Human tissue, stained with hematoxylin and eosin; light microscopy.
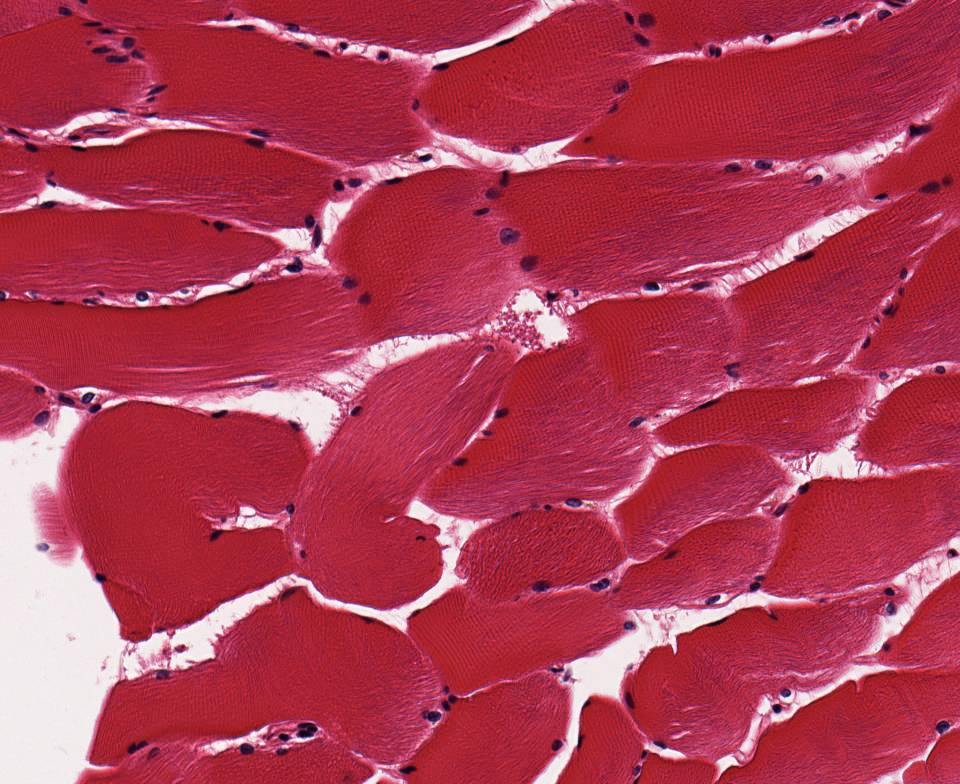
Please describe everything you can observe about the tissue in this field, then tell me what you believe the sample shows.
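Notice that the dark oval nuclei sit at the edges of the fibres, not in their centres. Only thin strands of pale connective tissue lie between fibres, and white clefts, a shrinkage artefact, part many of them. This is skeletal muscle.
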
